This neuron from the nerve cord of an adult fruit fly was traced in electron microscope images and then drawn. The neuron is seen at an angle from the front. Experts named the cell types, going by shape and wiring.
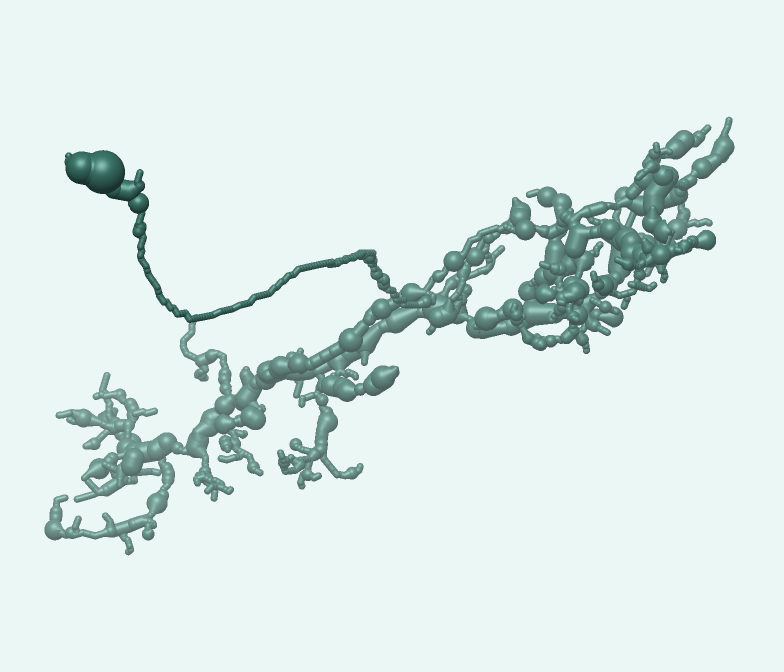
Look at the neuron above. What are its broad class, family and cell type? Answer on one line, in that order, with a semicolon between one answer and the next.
nerve-cord intrinsic neuron; hemilineage 09A; IN09A039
